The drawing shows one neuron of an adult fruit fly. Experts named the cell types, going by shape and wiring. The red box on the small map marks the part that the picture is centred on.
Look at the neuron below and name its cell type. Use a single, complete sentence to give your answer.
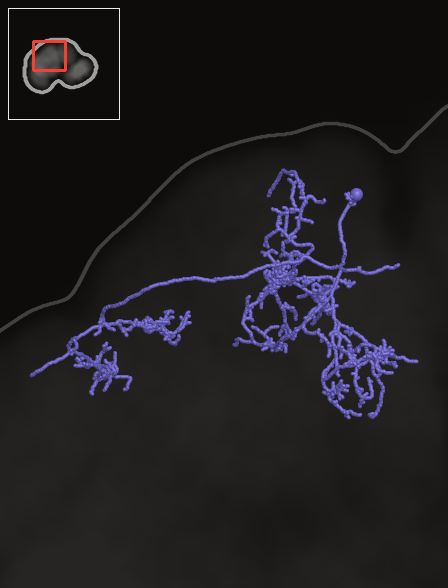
The cell type for the neuron is AVLP075.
